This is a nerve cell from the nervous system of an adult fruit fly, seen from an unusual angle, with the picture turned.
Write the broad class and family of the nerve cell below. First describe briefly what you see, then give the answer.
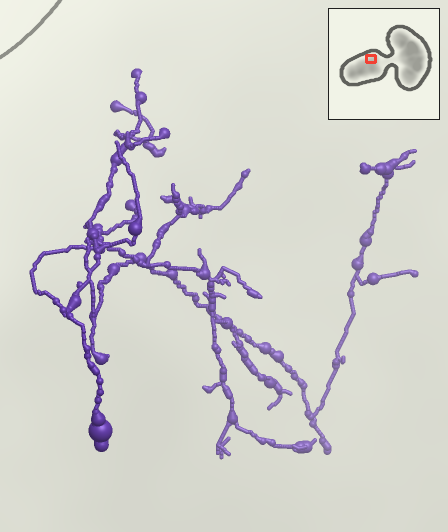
It is in the nerve cord and does not reach the brain. The cell body can be seen at the lower left of the picture. Dozens of branch ends can be seen. Its broad class is nerve-cord intrinsic neuron. The family is hemilineage 01B.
